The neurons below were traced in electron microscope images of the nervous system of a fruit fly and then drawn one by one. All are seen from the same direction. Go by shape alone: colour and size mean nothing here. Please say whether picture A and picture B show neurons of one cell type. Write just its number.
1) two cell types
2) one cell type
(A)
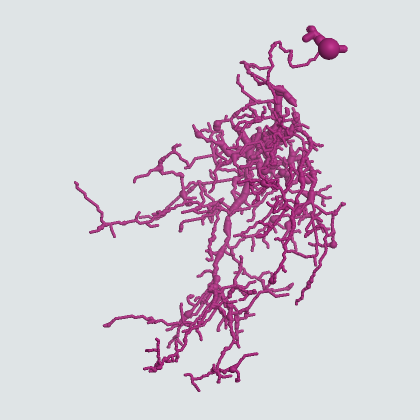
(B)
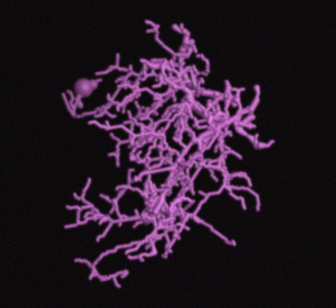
2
